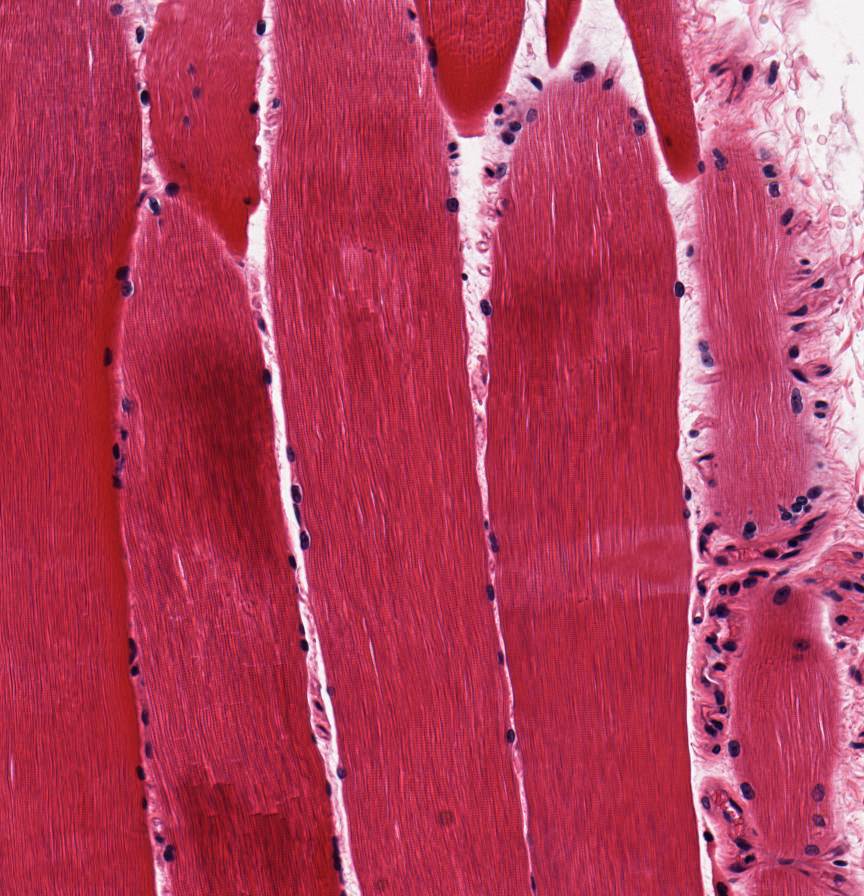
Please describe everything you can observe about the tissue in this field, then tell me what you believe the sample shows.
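The fibres are unbranched, with strongly eosinophilic cytoplasm staining deep pink-red. Their dark, flattened nuclei lie at the periphery, along the fibre edges. At the top of the field, several fibres terminate in rounded, tapering tips. This is skeletal muscle.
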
